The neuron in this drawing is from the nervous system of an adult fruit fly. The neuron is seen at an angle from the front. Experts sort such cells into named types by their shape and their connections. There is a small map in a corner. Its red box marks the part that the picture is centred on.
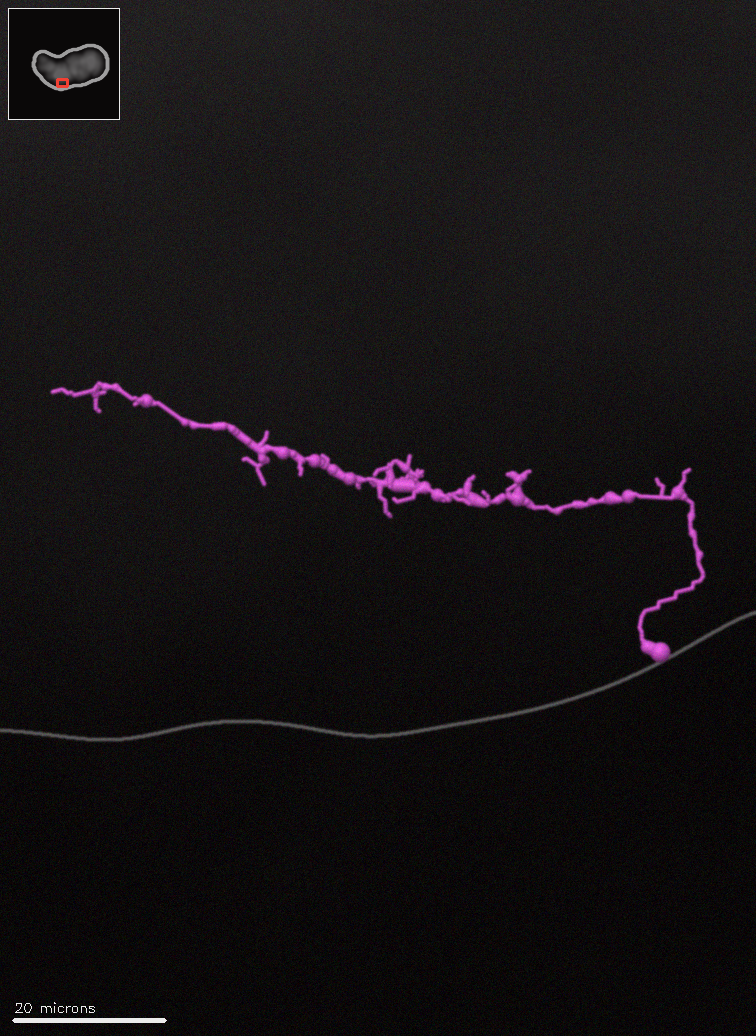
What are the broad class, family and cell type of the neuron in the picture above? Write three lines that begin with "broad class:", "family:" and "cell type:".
broad class: optic-lobe intrinsic neuron
family: Dm
cell type: Dm3b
